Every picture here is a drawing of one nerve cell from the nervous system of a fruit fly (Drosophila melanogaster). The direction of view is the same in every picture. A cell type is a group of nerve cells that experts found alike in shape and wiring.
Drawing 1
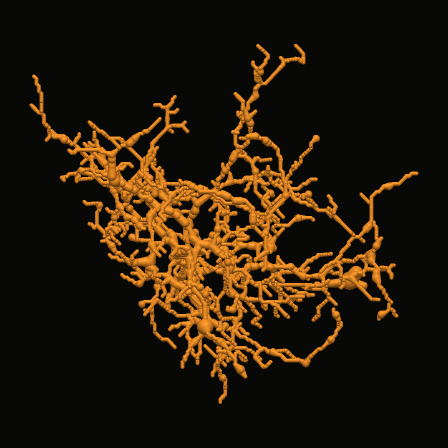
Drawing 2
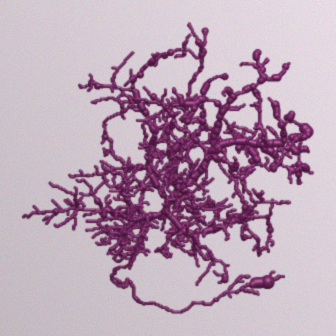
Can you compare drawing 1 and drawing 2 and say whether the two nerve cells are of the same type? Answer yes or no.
yes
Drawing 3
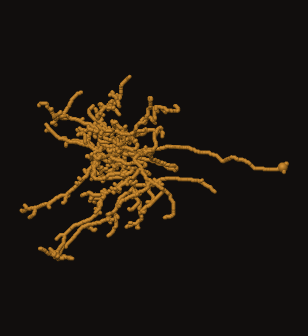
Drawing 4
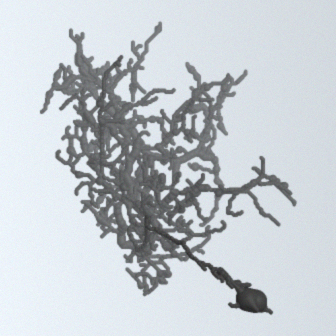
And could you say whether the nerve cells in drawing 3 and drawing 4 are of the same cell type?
no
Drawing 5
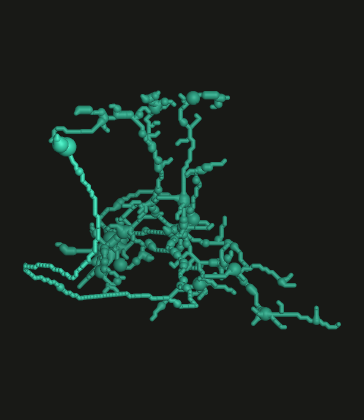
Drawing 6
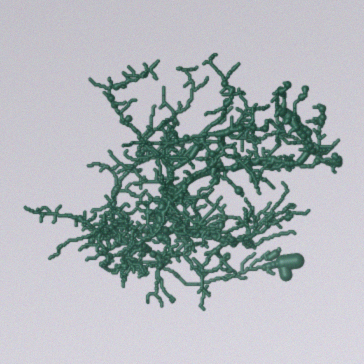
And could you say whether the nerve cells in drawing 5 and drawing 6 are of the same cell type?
no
